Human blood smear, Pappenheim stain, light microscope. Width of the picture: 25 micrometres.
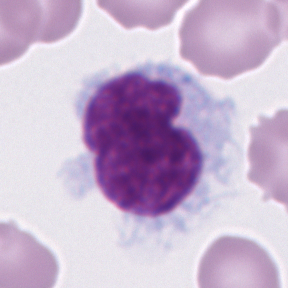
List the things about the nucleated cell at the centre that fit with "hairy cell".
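First, what goes with a hairy cell: the cell border is ragged, with many fine hair-like projections around it.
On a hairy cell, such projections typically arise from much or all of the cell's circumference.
Beyond that, the chromatin stains dark purple with a finely mottled texture. The cytoplasm is pale blue-grey, its rim wider on the right side of the nucleus than on the left. The nucleus measures about 13 by 10 micrometres.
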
